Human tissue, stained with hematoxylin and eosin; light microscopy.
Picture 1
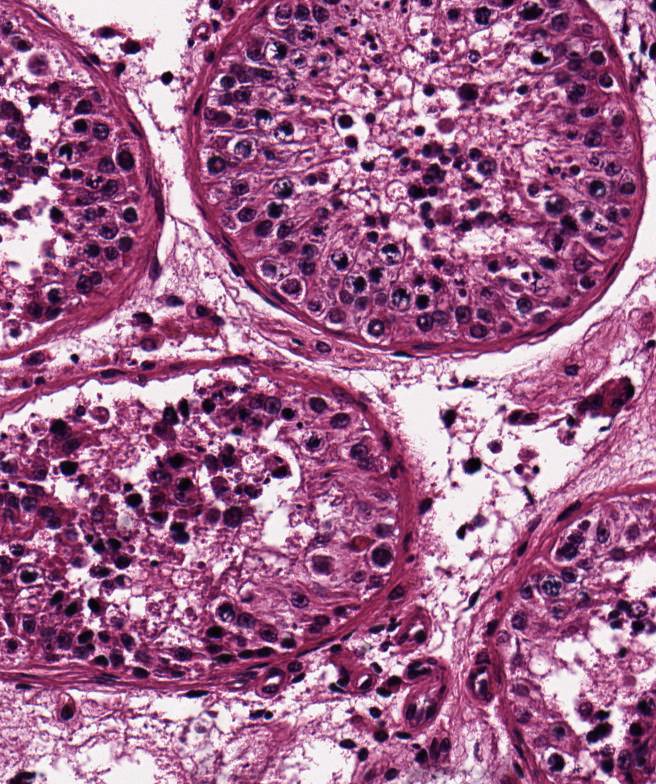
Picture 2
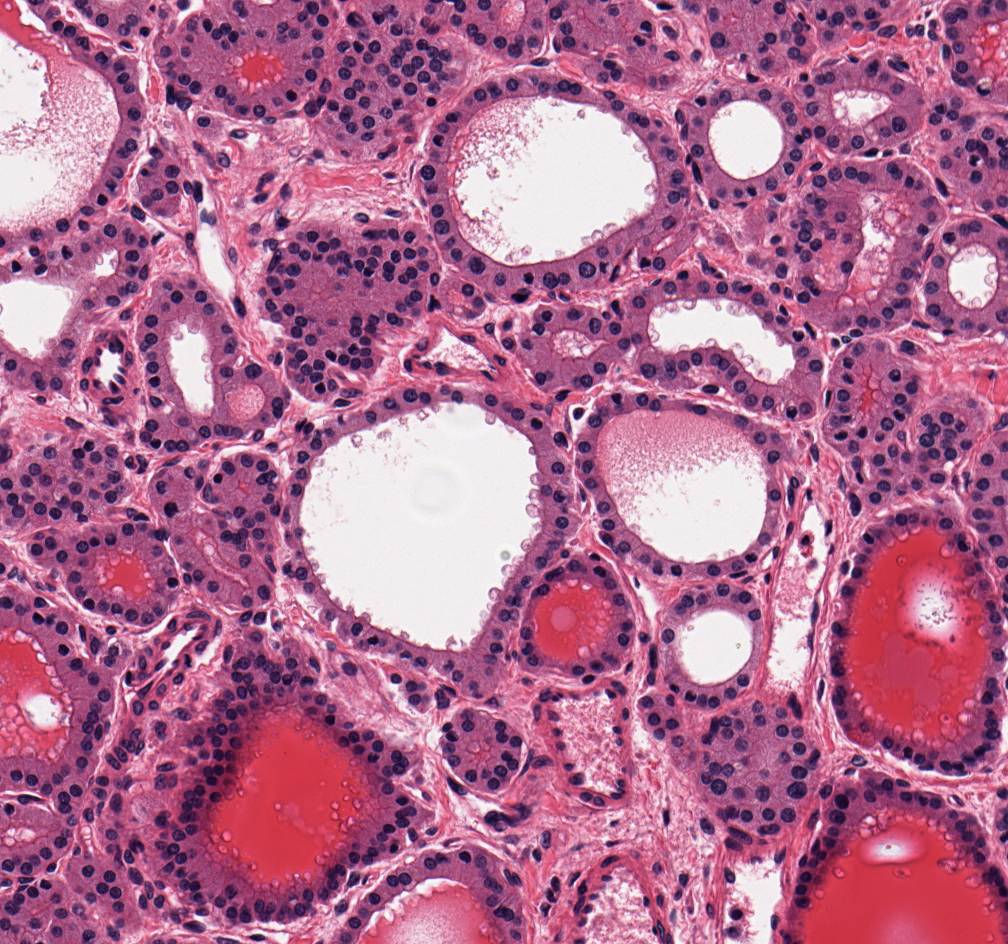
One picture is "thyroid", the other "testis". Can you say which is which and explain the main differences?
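Testis in picture 1, thyroid in picture 2. Testis: cross-sections of four large rounded tubules; most complete one upper middle, partial ones cut by left, lower left and lower right edges. Each tubule bounded by a thin pink fibrous wall, flattened elongated nuclei running round its circumference. Many cells inside with large round nuclei, dark coarsely clumped chromatin. Cytoplasm between nuclei pale pink and wispy, many small clear spaces. Thyroid: closely packed round follicles of widely varying size. Each lined by a single layer of cuboidal epithelial cells; small, round, darkly stained nuclei; pink cytoplasm.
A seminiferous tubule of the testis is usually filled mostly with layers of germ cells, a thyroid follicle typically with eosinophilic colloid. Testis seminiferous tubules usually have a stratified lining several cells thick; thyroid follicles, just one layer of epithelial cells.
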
